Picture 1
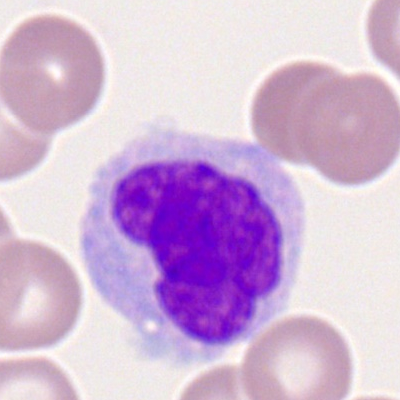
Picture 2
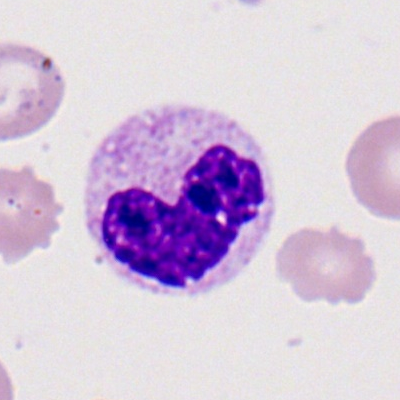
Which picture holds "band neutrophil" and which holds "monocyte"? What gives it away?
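Monocyte in picture 1; band neutrophil in picture 2. Outline: roughly round in picture 1, edge slightly irregular and faintly ruffled; round in picture 2. Nucleus: notched at lower left in picture 1, folded and kidney-like; in picture 2 set in the lower half of the cell. Chromatin: deep purple and mottled in picture 1, lighter patches between darker strands; dark purple and coarsely clumped in picture 2.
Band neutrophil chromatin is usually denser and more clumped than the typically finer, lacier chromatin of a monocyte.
Nucleoli: none distinct in picture 1, none seen in picture 2.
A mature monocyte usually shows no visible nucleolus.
Cytoplasm: picture 1 without coarse granules, one small clear spot near the lower left edge; picture 2 pale pinkish-lilac, filled with fine, small granules.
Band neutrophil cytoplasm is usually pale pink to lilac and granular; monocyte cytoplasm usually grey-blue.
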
